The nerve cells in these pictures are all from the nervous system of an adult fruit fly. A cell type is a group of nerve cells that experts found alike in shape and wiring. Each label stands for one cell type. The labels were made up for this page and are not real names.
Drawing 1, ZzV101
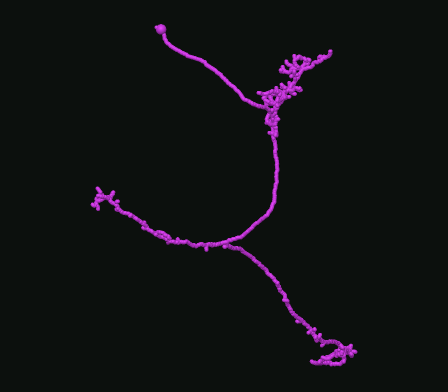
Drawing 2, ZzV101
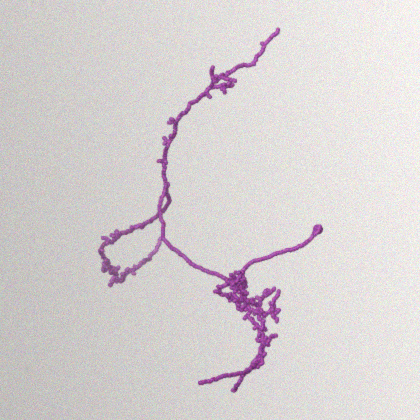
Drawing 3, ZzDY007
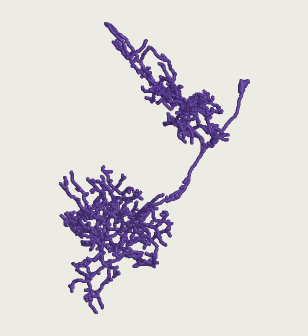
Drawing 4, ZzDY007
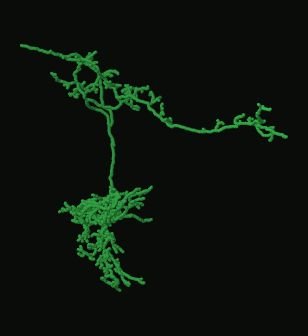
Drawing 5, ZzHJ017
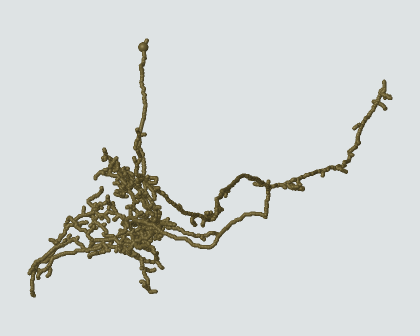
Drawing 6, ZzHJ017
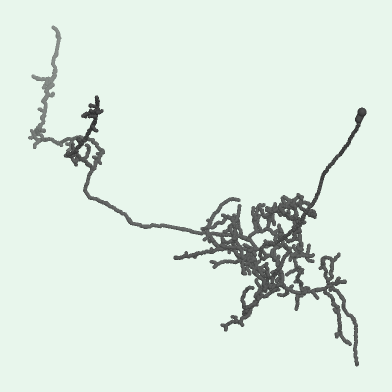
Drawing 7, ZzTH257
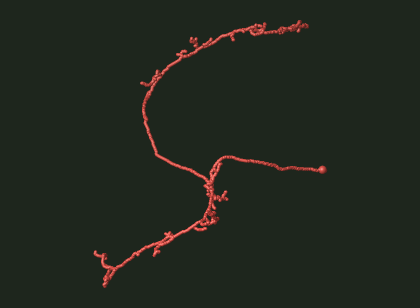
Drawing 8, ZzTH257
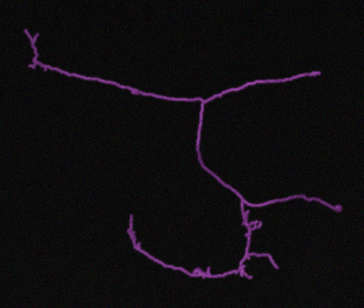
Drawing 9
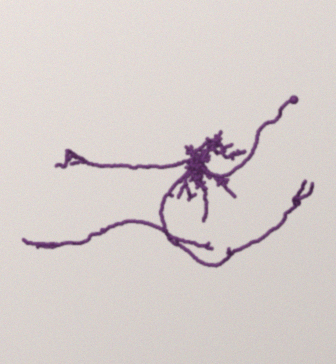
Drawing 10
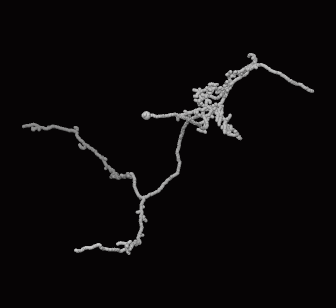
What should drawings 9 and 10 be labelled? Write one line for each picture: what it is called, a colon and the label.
9: ZzHJ017
10: ZzV101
